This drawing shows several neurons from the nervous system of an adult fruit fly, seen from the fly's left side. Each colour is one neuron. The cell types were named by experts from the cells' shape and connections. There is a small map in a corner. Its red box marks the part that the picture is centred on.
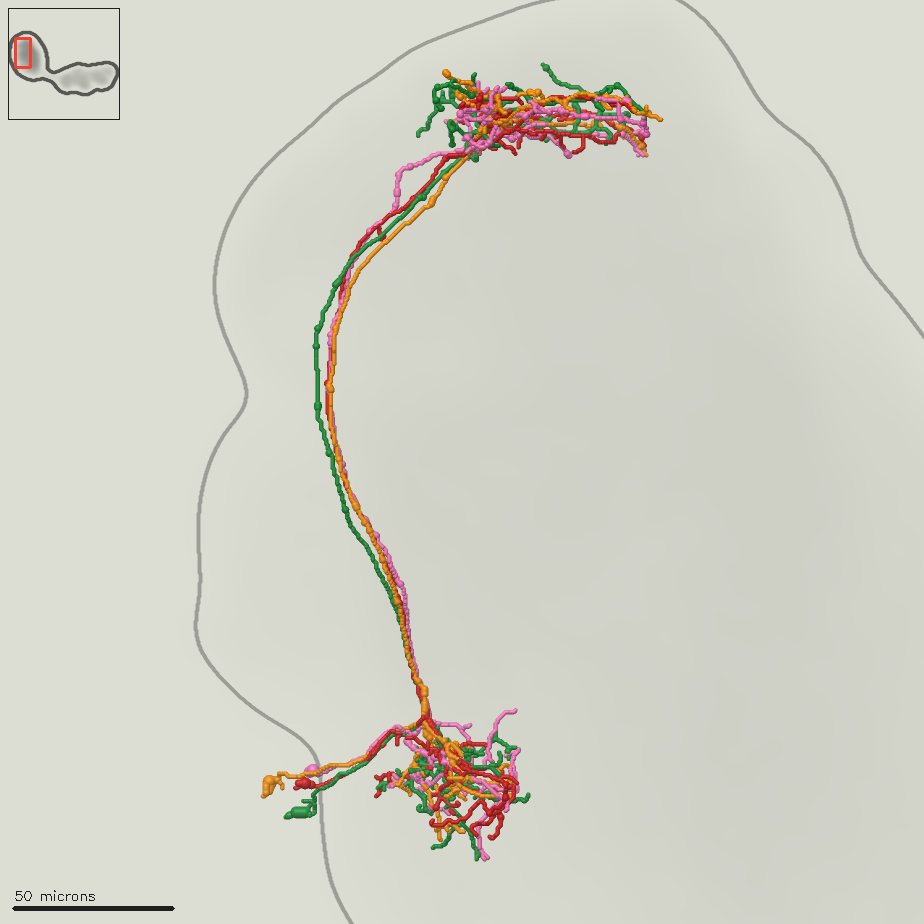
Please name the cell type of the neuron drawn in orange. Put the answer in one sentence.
The cell type is CB2537.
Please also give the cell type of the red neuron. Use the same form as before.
The cell type is PRW028.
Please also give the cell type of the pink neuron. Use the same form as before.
The cell type is CB3446.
